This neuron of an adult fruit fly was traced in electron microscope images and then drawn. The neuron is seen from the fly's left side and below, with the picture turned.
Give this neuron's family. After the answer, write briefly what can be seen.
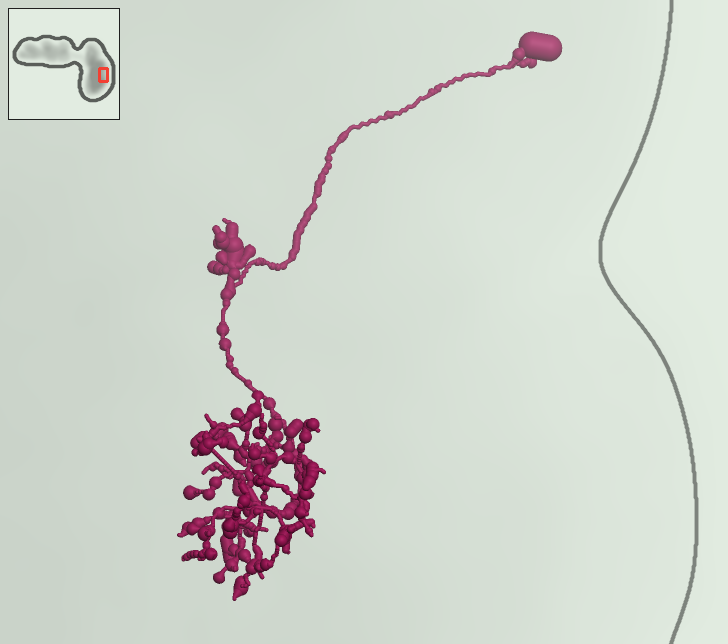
Its family is hemilineage EBa1. It is a central-brain intrinsic neuron. The cell body is at the upper right of the picture. The picture shows dozens of branch ends.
